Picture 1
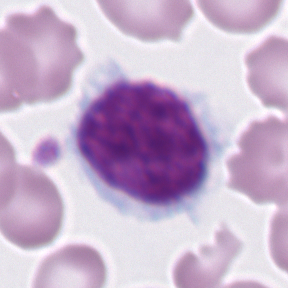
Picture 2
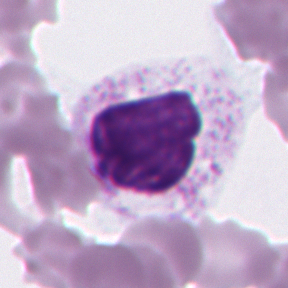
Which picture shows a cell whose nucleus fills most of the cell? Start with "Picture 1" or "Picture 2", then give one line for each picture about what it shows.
Picture 1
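Picture 1: The nucleus fills most of the cell.
Picture 2: The cytoplasm forms a broad rim around the nucleus and is widest on the right.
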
